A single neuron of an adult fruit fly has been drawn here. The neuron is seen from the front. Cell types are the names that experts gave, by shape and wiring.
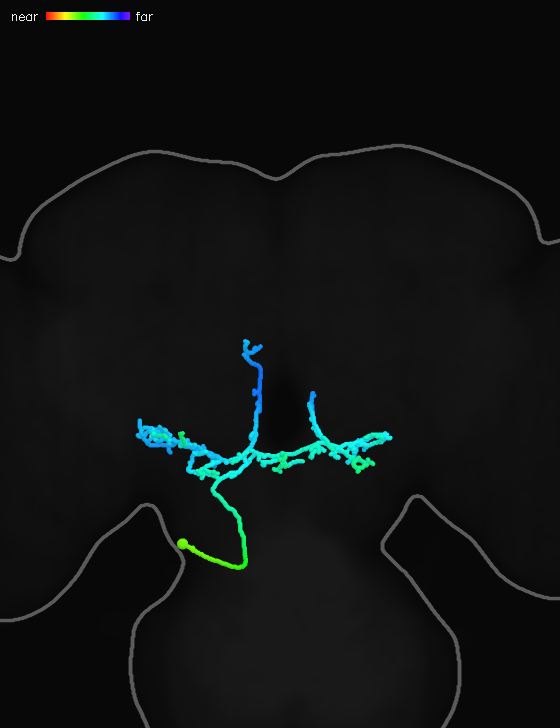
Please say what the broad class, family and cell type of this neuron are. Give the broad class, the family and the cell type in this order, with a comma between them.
central-brain intrinsic neuron, hemilineage MX3, AMMC001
